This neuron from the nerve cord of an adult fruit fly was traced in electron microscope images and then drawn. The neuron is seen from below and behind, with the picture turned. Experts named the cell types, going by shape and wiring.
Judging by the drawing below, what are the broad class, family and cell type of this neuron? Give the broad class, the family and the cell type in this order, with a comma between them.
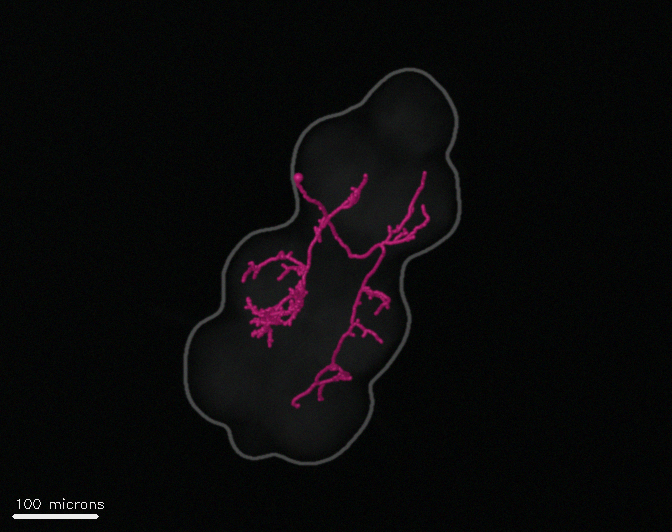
nerve-cord intrinsic neuron, hemilineage 08B, IN08B045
